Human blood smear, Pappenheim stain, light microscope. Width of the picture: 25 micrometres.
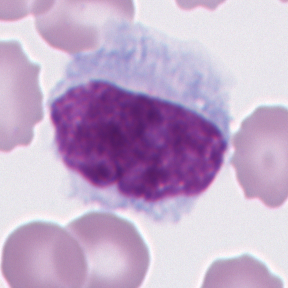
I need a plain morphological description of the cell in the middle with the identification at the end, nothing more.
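Going around the border first, it's ragged, with many fine hair-like projections on every side. The nucleus is an oval, elongated from left to right. It sits low in the cell, so the band of cytoplasm above it is wider than the one below. I can't make out any granules in the cytoplasm. This is a hairy cell.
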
